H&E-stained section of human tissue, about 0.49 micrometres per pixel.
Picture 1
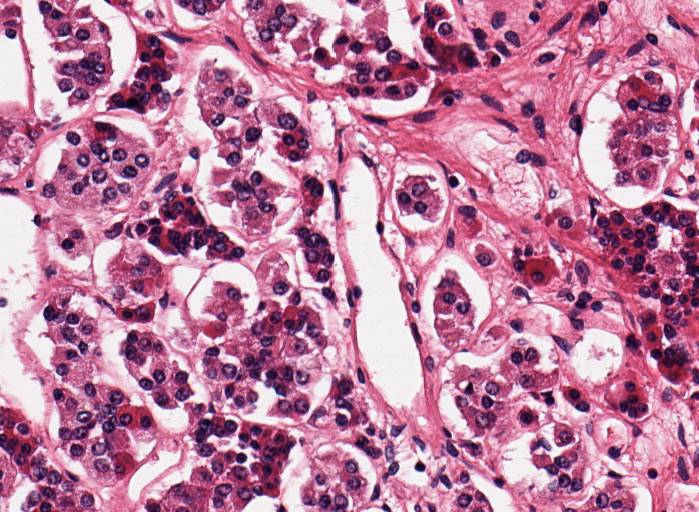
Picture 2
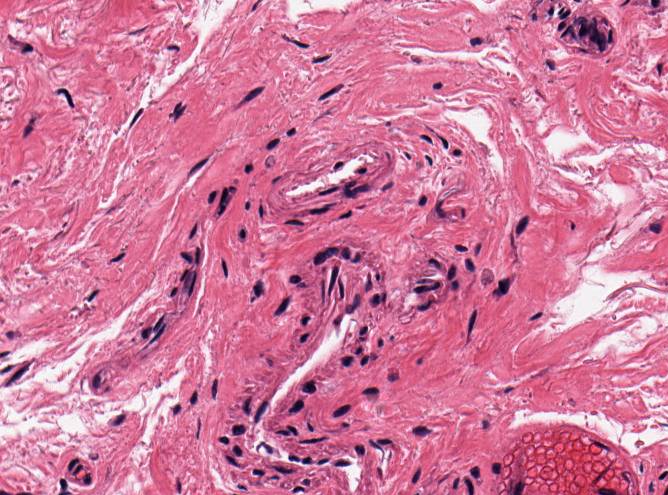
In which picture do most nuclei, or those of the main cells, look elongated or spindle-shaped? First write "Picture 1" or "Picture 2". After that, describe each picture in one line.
Picture 2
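Picture 1: The nuclei are round, dark-staining and fairly uniform in size.
Picture 2: The scattered nuclei are mostly dark, elongated and spindle-shaped.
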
